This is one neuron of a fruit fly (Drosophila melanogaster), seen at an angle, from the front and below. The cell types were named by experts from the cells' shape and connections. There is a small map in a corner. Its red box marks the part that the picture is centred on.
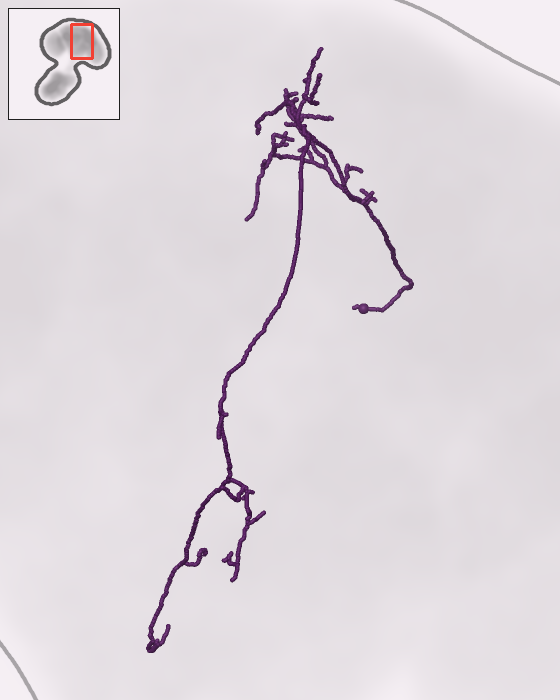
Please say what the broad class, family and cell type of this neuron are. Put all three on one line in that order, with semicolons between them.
central-brain intrinsic neuron; hemilineage SMPpv2_dorsal; CB4242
